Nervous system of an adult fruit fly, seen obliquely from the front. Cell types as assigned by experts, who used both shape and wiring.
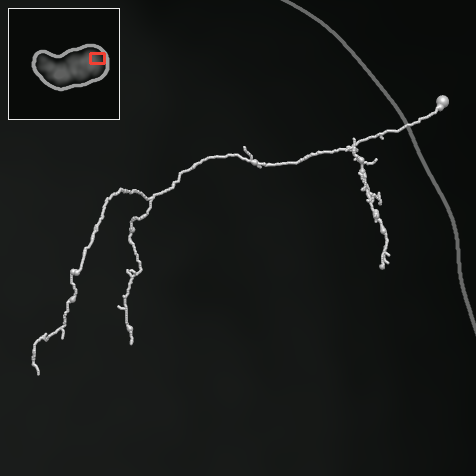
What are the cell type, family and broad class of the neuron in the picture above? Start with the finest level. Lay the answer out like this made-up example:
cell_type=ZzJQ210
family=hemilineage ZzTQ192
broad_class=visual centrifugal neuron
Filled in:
cell_type=TmY9b
family=TmY
broad_class=optic-lobe intrinsic neuron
